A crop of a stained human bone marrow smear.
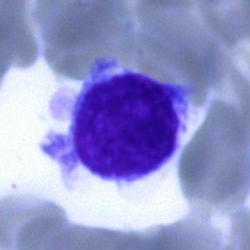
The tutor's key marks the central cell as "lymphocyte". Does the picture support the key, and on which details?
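Look at the margin: the cytoplasm breaks up into ragged, irregular projections, most of all on the left side. That's a hairy cell, not a lymphocyte. There are no distinct granules in the cytoplasm and no nucleoli in the nucleus, and both fit a hairy cell.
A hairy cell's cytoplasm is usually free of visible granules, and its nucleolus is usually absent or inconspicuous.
Otherwise the nucleus fills most of the cell, leaving a scant rim of cytoplasm, and its dense chromatin stains deep violet throughout.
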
